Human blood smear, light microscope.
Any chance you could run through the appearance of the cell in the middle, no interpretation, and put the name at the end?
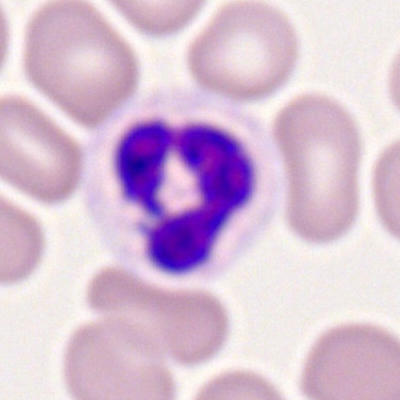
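Round outline, and the nucleus splits into three lobes. Those lobes sit in a ring around a pale central patch of cytoplasm. I can't see any nucleoli in the nucleus. So, a segmented neutrophil.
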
